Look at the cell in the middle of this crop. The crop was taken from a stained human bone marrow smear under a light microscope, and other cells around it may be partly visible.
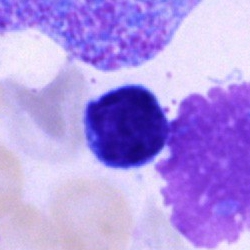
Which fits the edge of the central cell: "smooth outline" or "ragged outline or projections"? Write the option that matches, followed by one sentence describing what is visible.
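Smooth outline. The cell is roughly round with a smooth margin and no surface projections.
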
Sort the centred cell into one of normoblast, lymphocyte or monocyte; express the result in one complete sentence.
In this crop, the cell at the very middle is a lymphocyte.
